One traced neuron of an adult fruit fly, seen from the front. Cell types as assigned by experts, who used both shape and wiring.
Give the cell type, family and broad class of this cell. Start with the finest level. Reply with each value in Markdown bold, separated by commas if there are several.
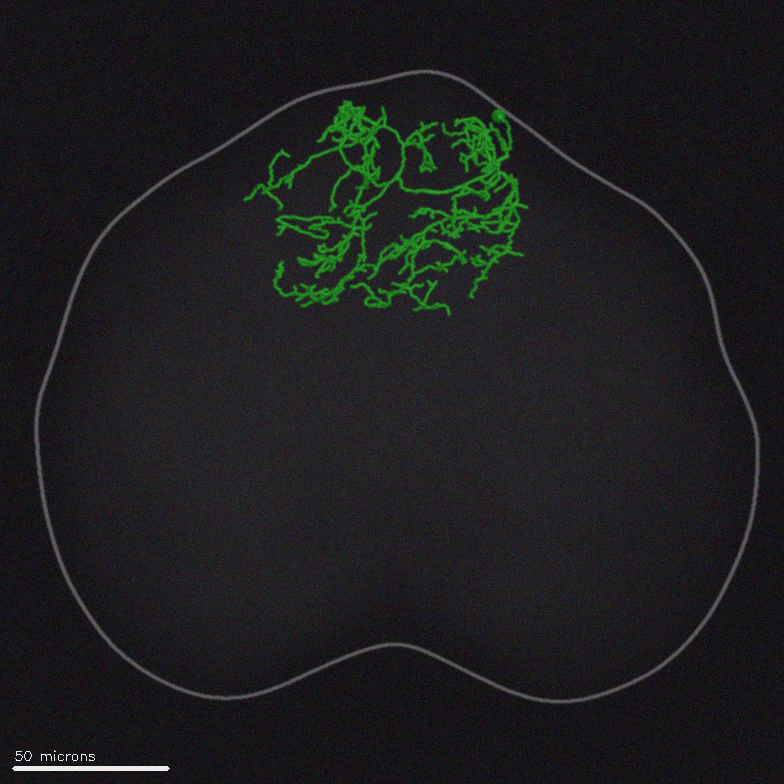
**IN19B068**, **hemilineage 19B**, **nerve-cord intrinsic neuron**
